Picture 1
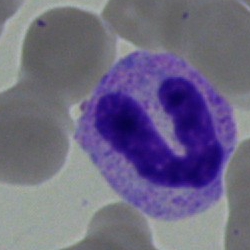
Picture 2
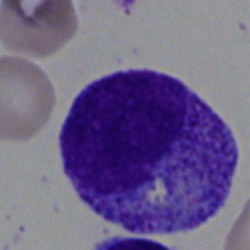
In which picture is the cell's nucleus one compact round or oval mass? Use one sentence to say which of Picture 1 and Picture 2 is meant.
Picture 2 is the one where the nucleus is compact and round or oval.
